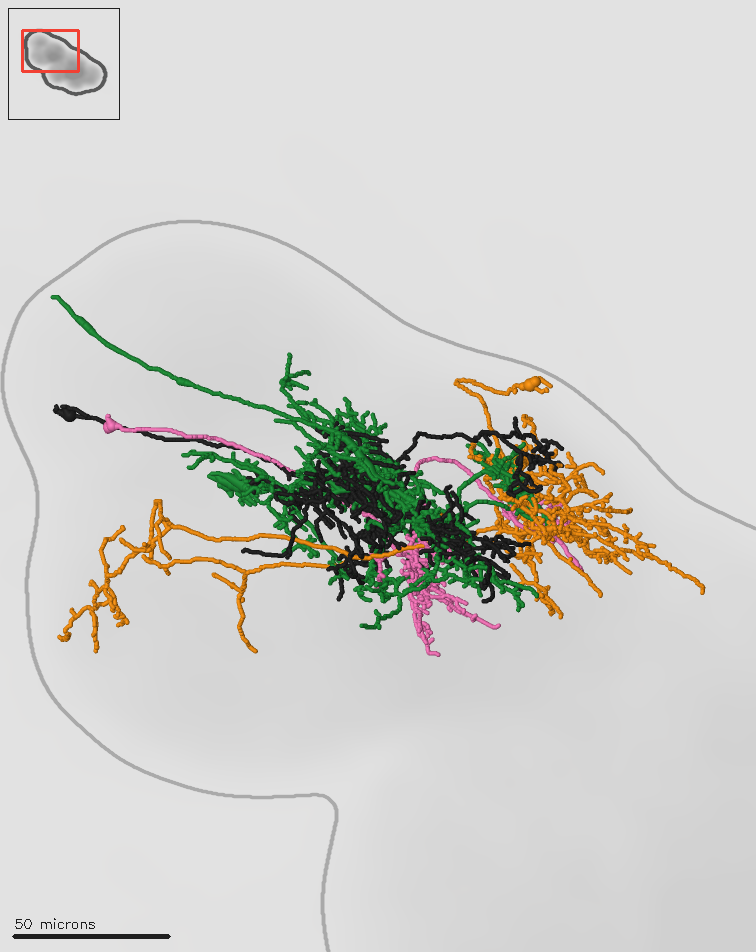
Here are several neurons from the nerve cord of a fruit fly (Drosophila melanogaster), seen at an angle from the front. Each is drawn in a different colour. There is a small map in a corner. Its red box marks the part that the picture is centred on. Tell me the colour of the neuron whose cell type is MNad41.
green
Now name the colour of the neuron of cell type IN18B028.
orange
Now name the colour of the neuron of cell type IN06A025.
black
